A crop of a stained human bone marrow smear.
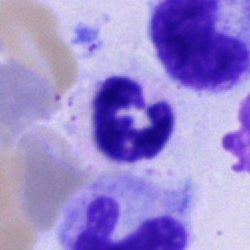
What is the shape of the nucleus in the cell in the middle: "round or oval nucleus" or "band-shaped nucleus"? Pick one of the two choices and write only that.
Band-shaped nucleus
